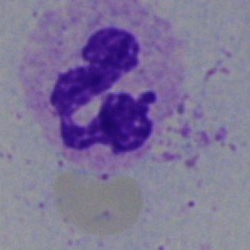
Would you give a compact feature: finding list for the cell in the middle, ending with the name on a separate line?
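Cytoplasm: plentiful and pale pink
Granules: fine, pinkish-violet, filling the cytoplasm
Nucleus: several lobes joined by narrower parts
Lobes: curving around a small pale gap near the centre of the cell
Cell: segmented neutrophil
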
